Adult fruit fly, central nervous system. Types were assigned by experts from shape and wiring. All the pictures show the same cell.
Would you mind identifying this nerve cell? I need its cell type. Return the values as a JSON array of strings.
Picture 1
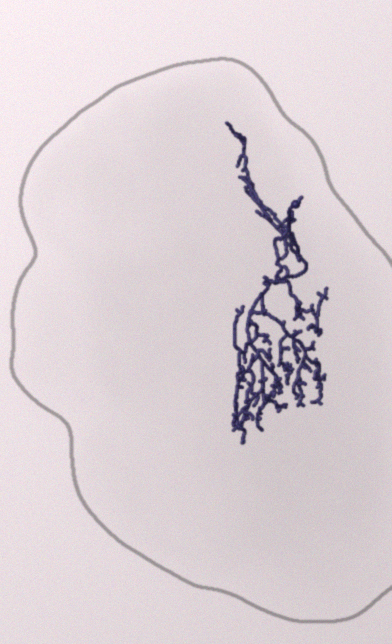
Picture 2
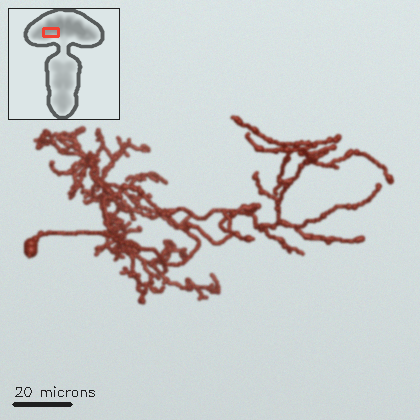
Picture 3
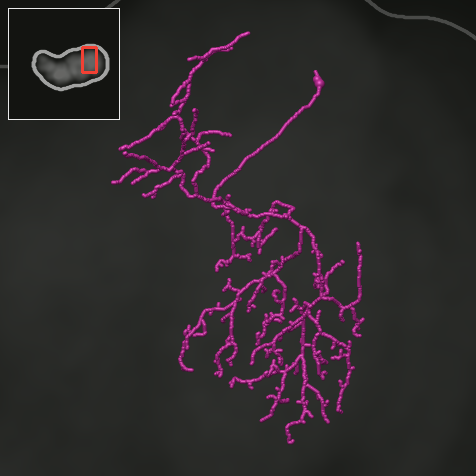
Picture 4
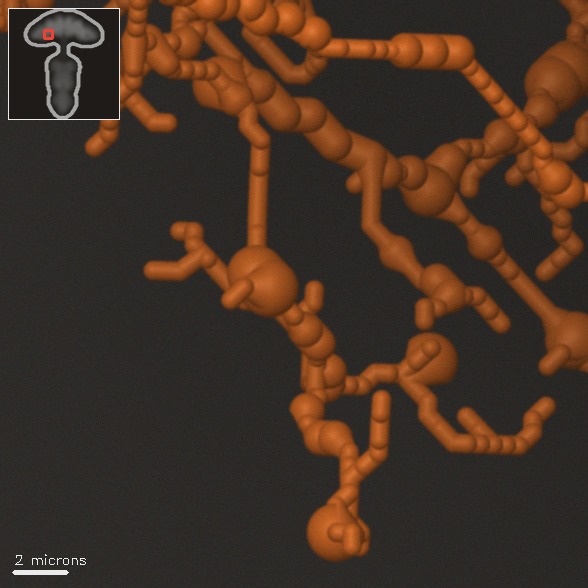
["LoVP41"]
